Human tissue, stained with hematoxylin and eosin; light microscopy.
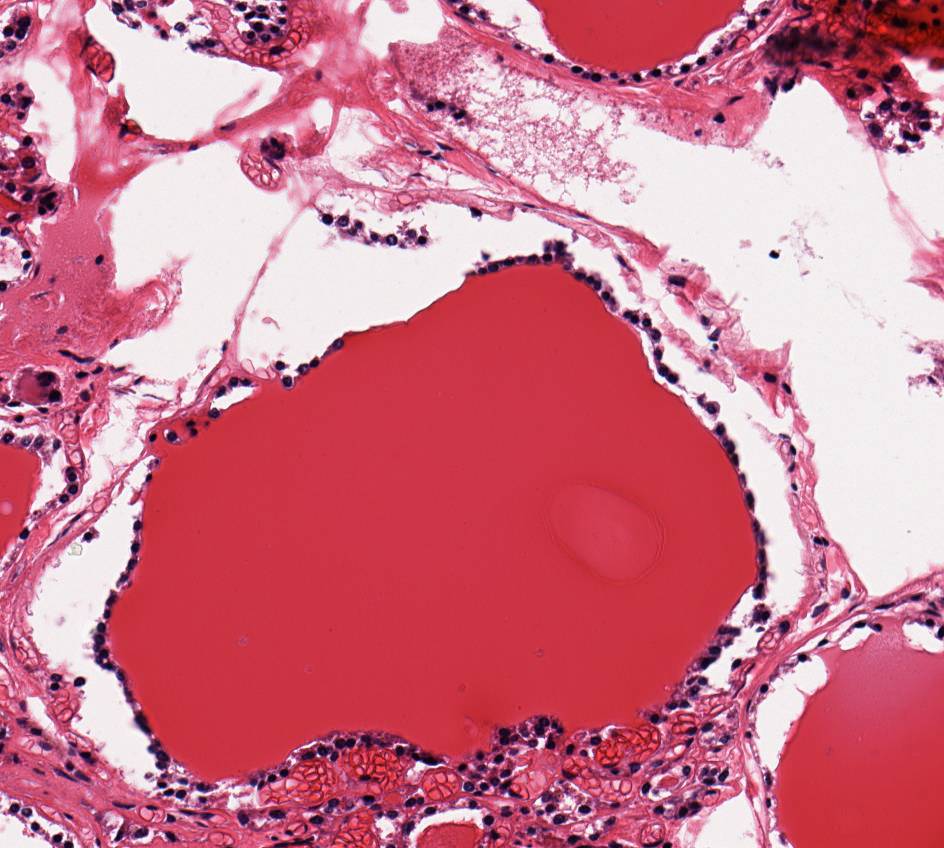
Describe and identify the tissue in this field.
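A single large colloid-filled follicle occupies most of the field's centre. It is lined by a single layer of flattened cells with small dark nuclei. Between the follicles the stroma is loose: thin pink strands separated by wide empty white spaces. A space in the upper centre contains pale pink, finely granular material. The tissue is thyroid.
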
